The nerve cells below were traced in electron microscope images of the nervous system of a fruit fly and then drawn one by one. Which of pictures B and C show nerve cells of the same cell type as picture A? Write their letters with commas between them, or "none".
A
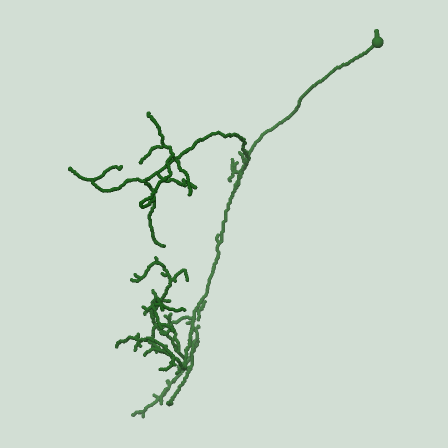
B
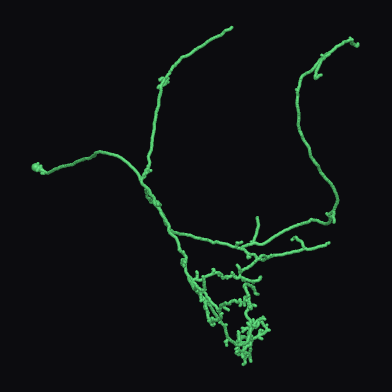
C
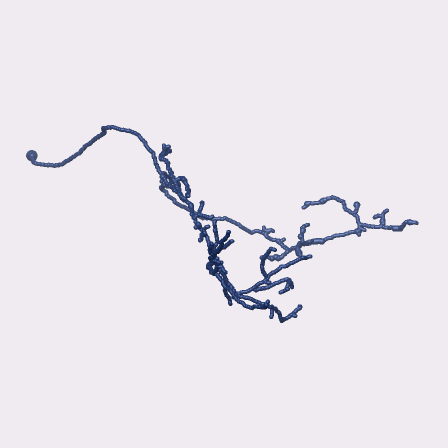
B, C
